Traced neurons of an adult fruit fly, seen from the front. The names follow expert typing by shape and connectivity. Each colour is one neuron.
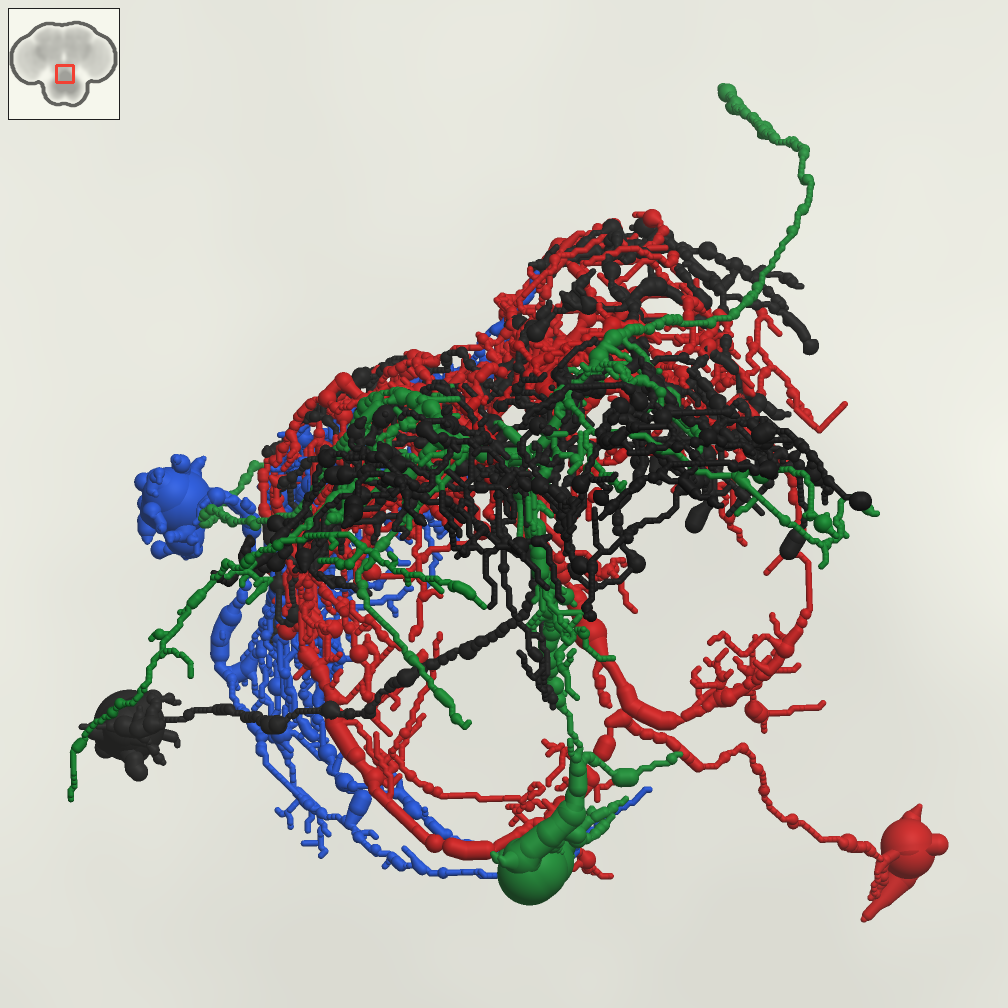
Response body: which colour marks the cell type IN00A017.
red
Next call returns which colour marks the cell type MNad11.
blue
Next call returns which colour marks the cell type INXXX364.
black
